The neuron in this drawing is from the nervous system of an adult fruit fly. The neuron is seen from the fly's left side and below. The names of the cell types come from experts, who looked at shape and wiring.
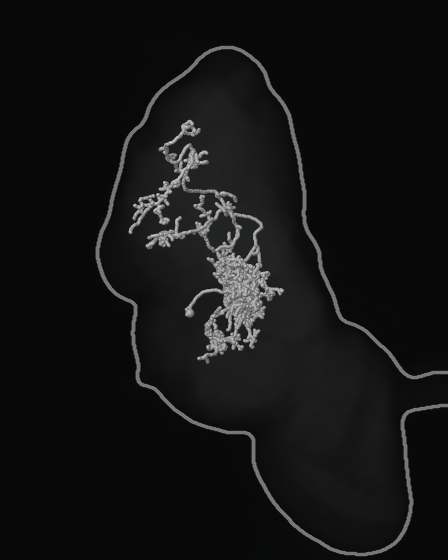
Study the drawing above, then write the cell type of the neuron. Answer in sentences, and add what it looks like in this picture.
It is of cell type SMP026. It is a central-brain intrinsic neuron. Its cell body lies in the middle of the picture. In this view it is taller than it is wide.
